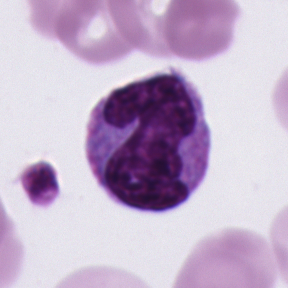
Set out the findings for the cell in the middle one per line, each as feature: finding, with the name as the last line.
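Outline: round and smooth
Nuclear size: fills most of the cell
Nuclear shape: deep notch cutting in from the left side
Nucleoli: none visible
Name: monocyte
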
